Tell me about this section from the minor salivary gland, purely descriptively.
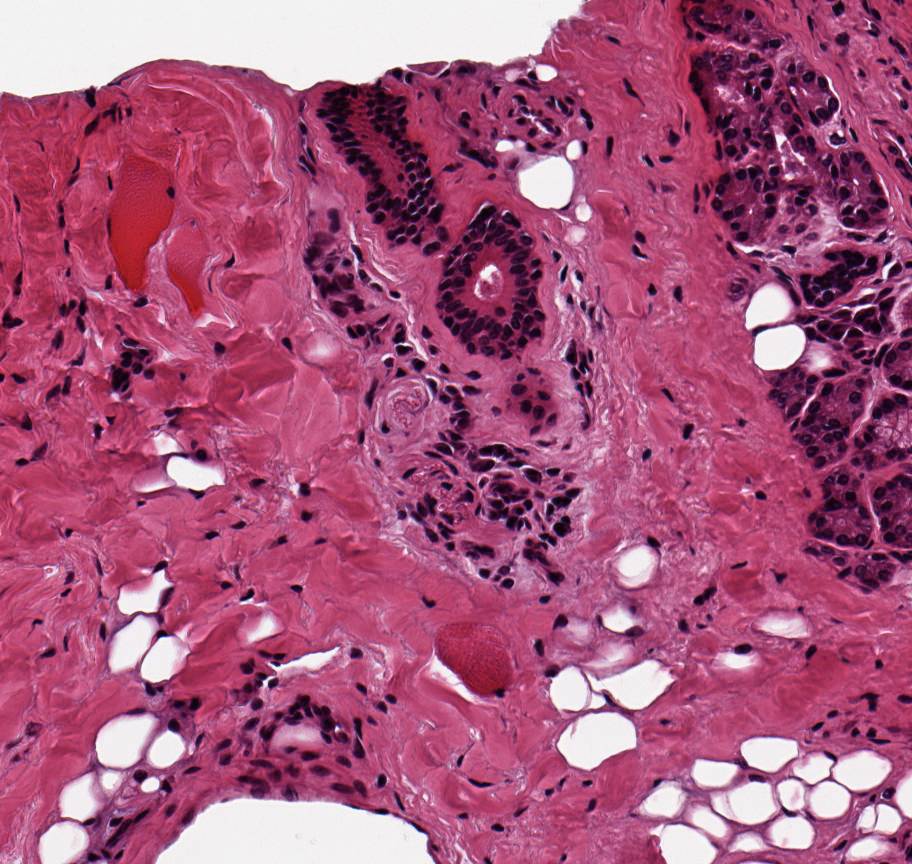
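Along the right edge, crowded dark-blue epithelial cells form a large aggregate of nests separated by thin pink strands. Smaller clusters and cords of dark basophilic cells gather around the upper-centre duct. Groups of empty round adipocyte spaces lie along the lower edge, densest bottom right. One round profile in the lower centre is filled with deep red erythrocytes.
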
